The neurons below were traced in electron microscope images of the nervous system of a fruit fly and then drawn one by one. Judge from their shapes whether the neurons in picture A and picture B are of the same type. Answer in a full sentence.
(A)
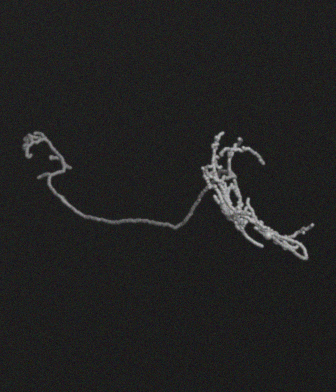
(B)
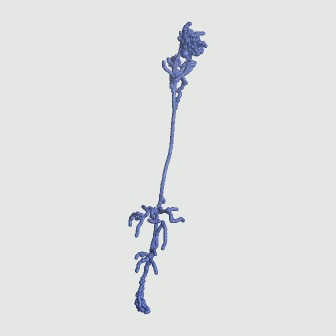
They are of different cell types.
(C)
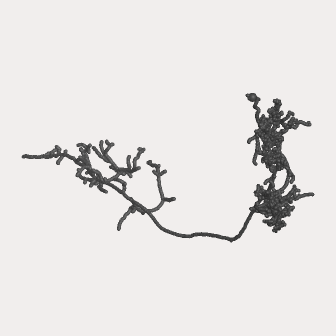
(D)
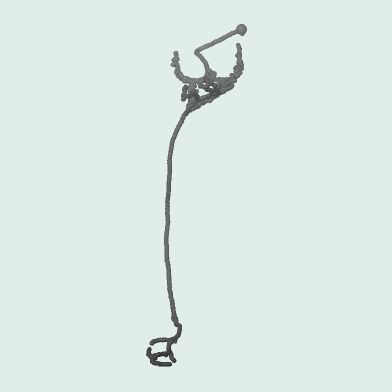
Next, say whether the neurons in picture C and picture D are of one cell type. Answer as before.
They are of different cell types.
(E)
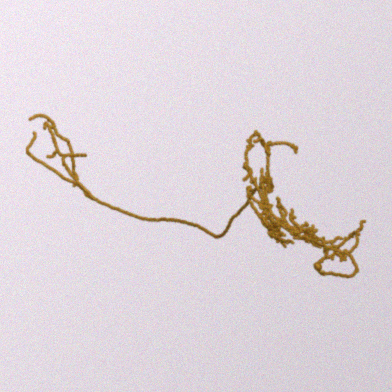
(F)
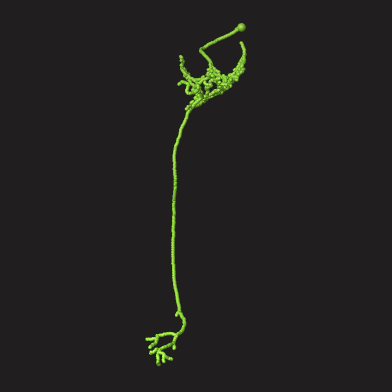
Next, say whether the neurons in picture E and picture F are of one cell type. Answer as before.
They are of the same cell type.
